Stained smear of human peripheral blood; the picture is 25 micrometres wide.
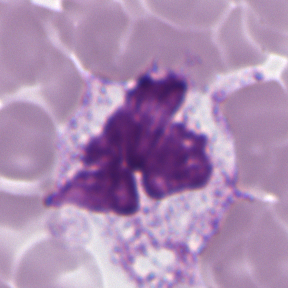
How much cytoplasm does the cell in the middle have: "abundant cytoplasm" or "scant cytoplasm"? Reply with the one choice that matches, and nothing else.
Abundant cytoplasm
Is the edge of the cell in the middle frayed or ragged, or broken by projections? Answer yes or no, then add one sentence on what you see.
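Yes. The cell outline is irregular, with a ragged edge that fits into the gaps between neighbouring red cells.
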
